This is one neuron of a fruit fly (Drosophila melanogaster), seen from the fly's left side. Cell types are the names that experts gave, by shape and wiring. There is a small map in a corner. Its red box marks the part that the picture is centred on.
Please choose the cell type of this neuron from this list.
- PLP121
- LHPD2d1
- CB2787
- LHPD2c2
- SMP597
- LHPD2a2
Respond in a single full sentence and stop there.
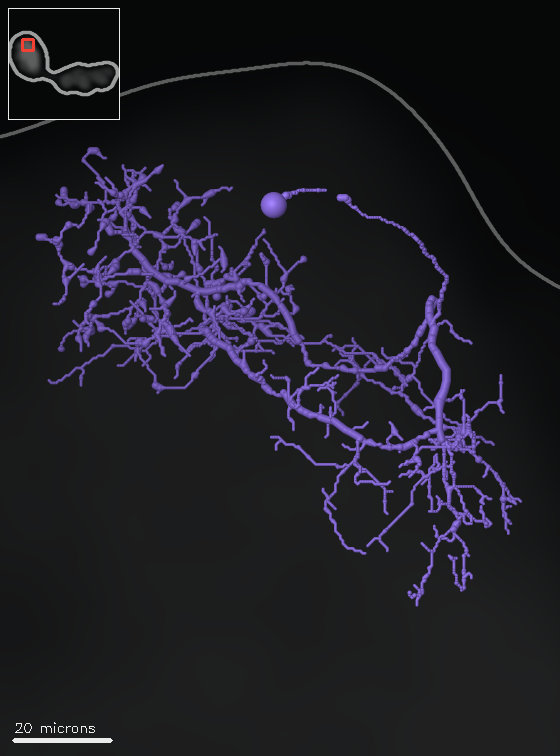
In terms of cell type, the neuron is LHPD2d1.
